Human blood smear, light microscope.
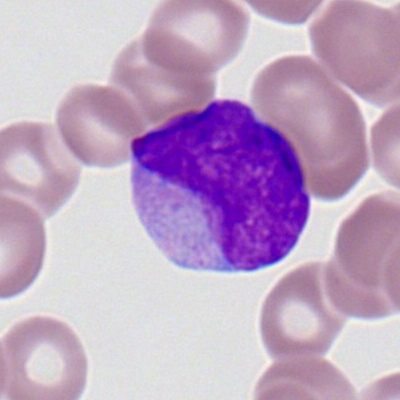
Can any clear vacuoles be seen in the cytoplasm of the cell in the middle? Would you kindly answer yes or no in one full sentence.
No, its cytoplasm holds no clear vacuoles, and no vacuoles of any kind.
